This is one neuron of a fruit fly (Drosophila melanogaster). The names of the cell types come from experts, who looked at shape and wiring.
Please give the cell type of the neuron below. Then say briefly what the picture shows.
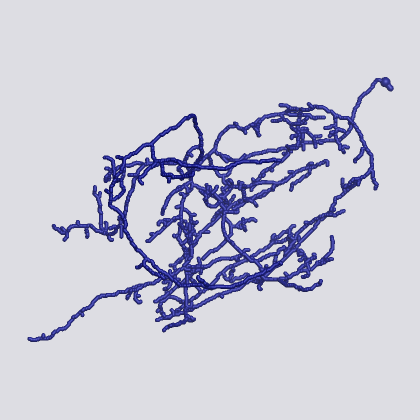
The cell type is IN04B064. This is a nerve-cord intrinsic neuron. Its cell body lies at the upper right of the picture. Dozens of branch ends can be seen.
